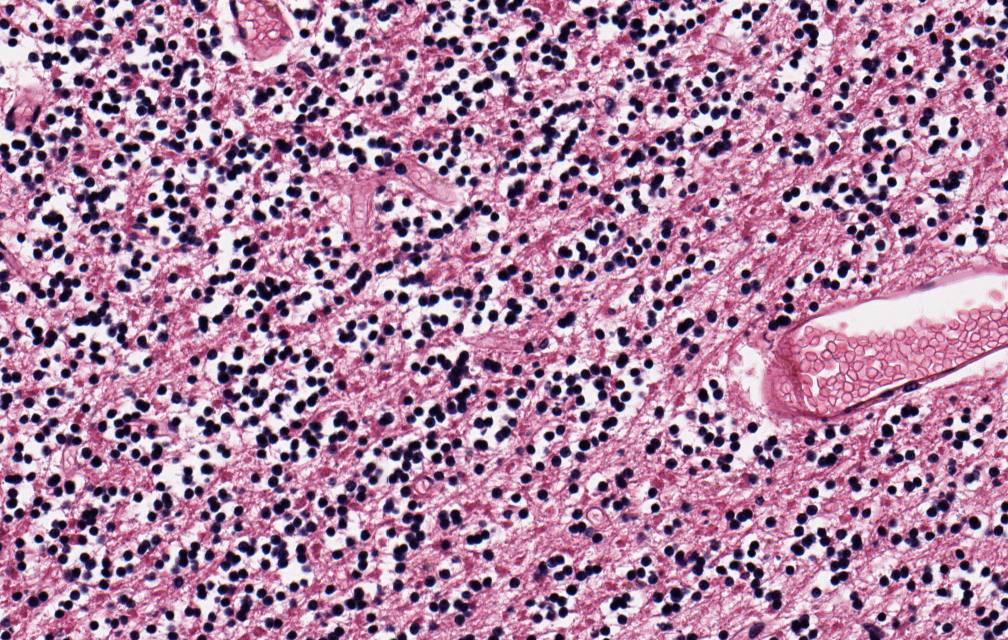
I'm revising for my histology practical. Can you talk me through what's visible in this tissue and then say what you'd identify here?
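Small, round nuclei are packed densely and evenly across the whole field, forming no glands, layers or other units. Each nucleus stains dark and shows little or no surrounding cytoplasm. The background between them is pink and finely fibrillary, interrupted by many small clear spaces. At the right middle, a large blood vessel runs obliquely, its lumen packed with red blood cells. The tissue is cerebellum.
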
